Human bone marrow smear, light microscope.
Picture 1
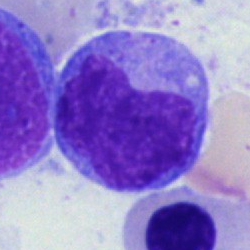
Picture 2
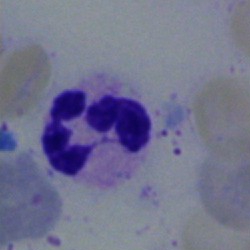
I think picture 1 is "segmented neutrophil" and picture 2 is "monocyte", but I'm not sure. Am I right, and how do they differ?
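Picture 1 shows a monocyte, picture 2 a segmented neutrophil. In the monocyte, the nucleus fills most of the cell and has a broad notch on its upper side.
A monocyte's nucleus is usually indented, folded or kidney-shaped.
Its rim of cytoplasm is widest at the upper right, and its outline is round with a smooth edge. The segmented neutrophil has a roughly round outline, and its chromatin stains dense and dark purple.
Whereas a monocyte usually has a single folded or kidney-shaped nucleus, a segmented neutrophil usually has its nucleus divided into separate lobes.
The surroundings also differ: another large nucleated cell touches the left side of the monocyte, and small dark purple dots lie just to the right of the segmented neutrophil.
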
